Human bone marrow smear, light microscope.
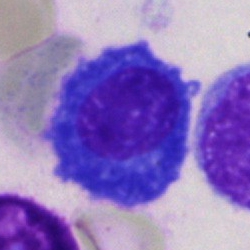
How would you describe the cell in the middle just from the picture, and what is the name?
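Edge: small blunt knobs or blebs project, clearest on the right side. Chromatin: finely granular, evenly spread, not coarsely clumped. Cytoplasm: deep, intense blue; the rim is wider below the nucleus than above it. Cell in the middle: plasma cell.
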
